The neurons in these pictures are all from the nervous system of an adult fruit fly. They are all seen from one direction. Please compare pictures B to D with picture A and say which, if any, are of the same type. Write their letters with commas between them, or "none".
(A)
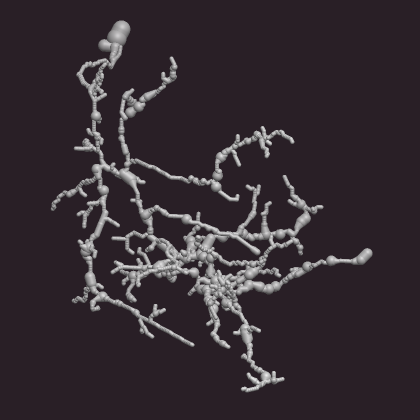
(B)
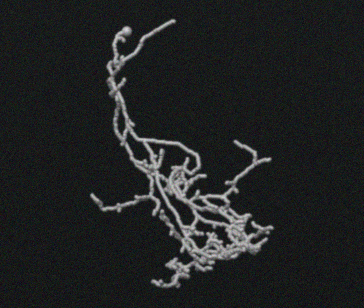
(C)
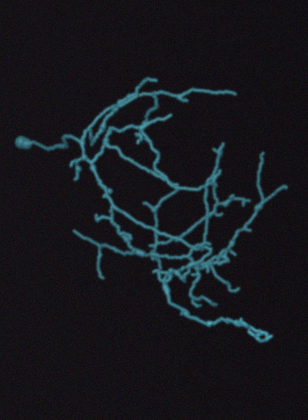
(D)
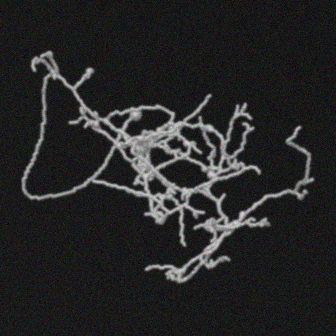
C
